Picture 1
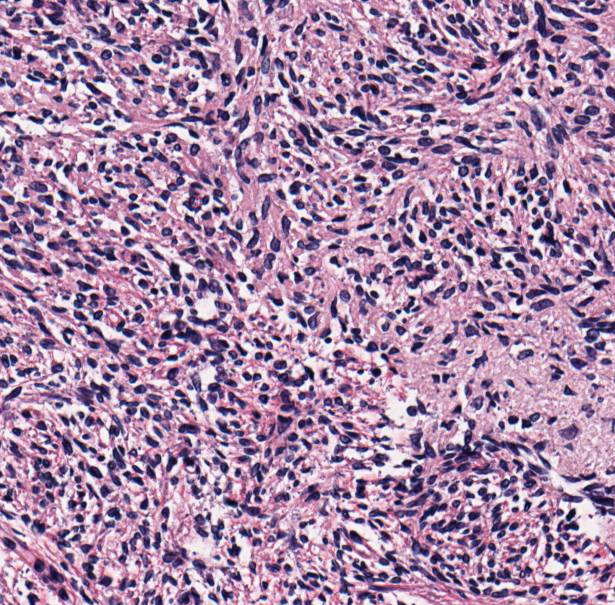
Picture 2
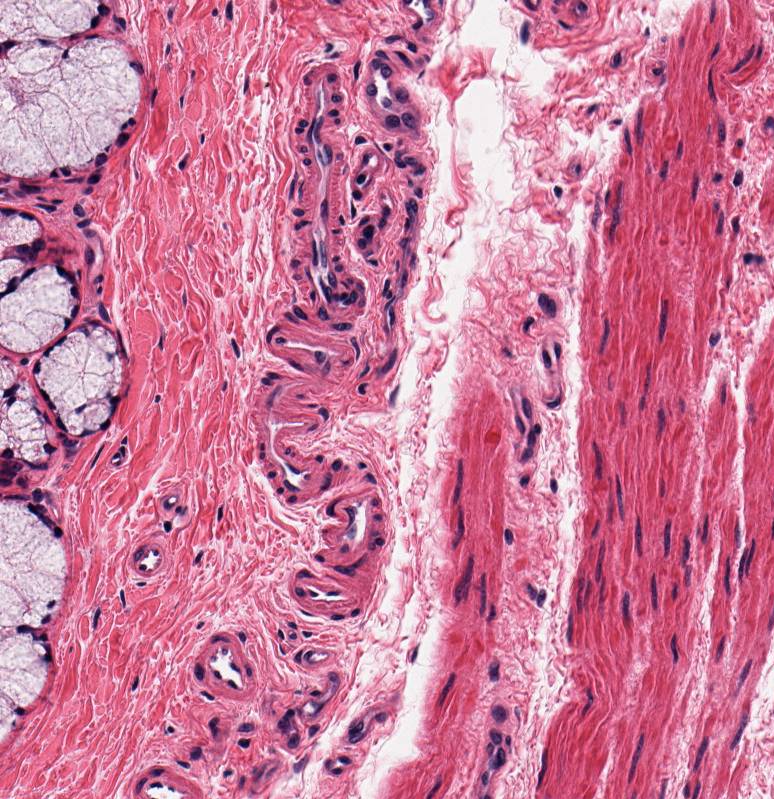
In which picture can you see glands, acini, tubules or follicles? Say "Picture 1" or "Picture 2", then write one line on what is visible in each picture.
Picture 2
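Picture 1: No epithelium or glands are present anywhere in the field.
Picture 2: Glandular acini lie along the left edge, dense connective tissue with small ducts fills the centre, and muscle bundles occupy the right side.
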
